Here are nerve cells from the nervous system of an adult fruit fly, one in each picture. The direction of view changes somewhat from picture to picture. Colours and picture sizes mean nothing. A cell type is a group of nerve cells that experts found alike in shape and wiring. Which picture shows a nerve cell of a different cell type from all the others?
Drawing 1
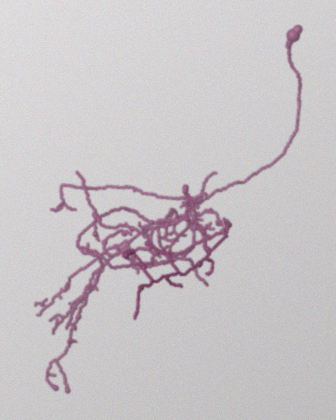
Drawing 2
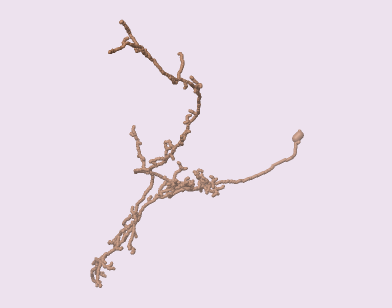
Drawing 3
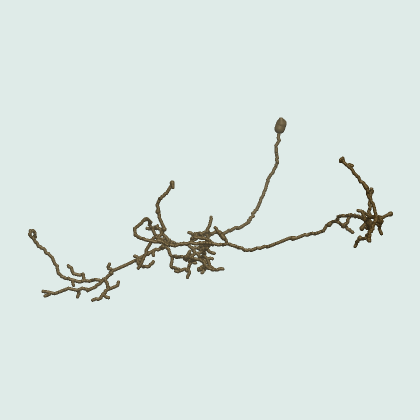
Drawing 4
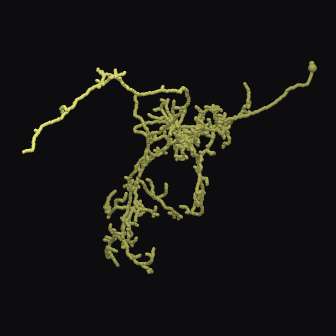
4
